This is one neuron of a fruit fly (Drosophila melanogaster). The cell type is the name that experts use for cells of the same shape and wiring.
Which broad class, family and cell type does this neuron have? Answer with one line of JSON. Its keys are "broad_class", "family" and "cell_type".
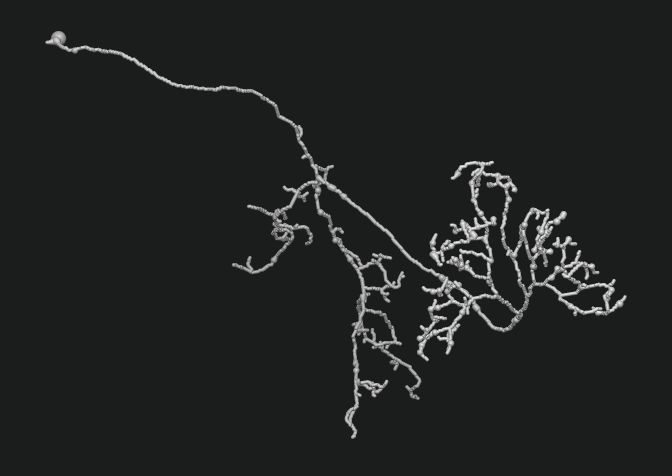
{"broad_class": "central-brain intrinsic neuron", "family": "hemilineage DL1_dorsal", "cell_type": "FB2M_a"}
